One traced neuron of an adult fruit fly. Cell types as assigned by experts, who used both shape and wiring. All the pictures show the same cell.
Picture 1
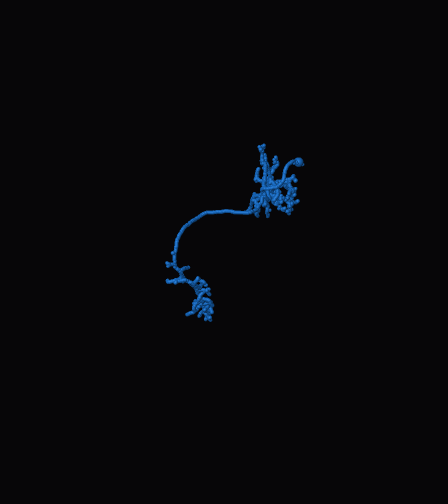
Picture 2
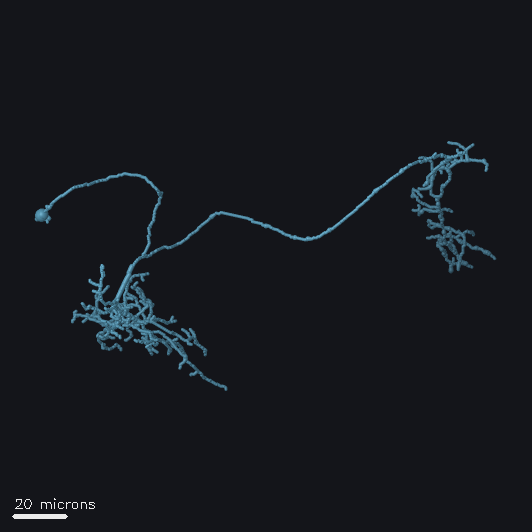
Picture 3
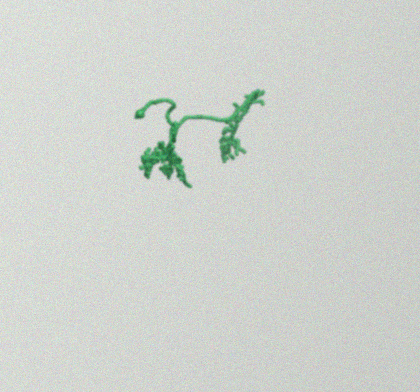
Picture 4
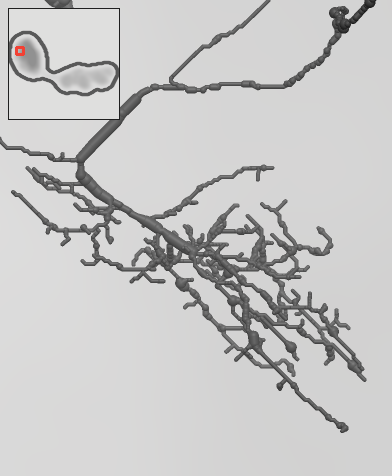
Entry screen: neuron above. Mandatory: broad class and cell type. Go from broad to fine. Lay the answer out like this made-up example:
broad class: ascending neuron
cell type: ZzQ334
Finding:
broad class: central-brain intrinsic neuron
cell type: ATL005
